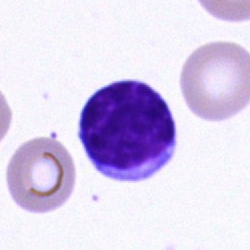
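Lymphocyte in the middle of the marrow smear: dark purple, coarsely clumped chromatin and no nucleolus you can see. Its pale blue cytoplasm shows mostly as a crescent along the lower edge, without visible granules.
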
